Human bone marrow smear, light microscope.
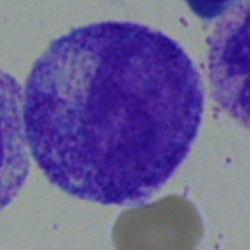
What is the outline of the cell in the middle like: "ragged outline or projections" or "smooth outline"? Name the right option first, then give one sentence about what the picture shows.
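Smooth outline. The cell has a round, smooth outline.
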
